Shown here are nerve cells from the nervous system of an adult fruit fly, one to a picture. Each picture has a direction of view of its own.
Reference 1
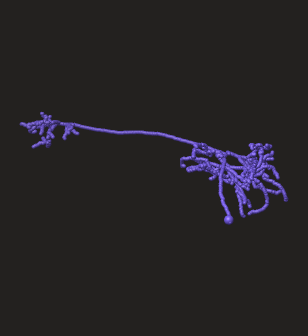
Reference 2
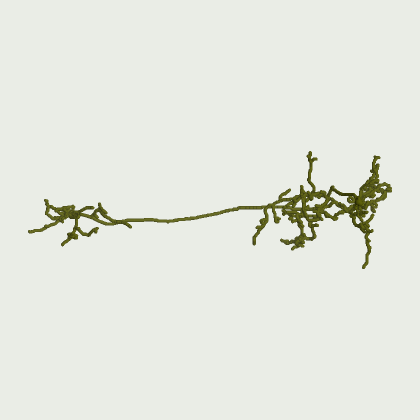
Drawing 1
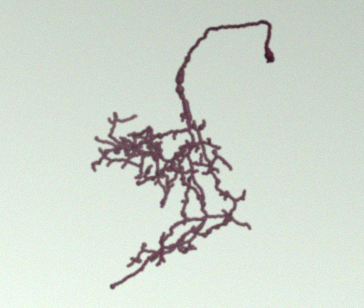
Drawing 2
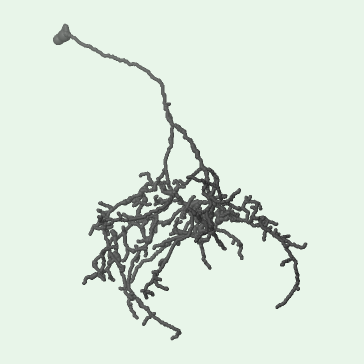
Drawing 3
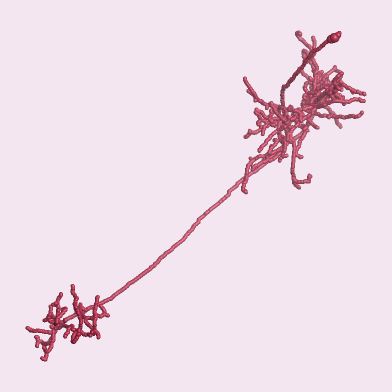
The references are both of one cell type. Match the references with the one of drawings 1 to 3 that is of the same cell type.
3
